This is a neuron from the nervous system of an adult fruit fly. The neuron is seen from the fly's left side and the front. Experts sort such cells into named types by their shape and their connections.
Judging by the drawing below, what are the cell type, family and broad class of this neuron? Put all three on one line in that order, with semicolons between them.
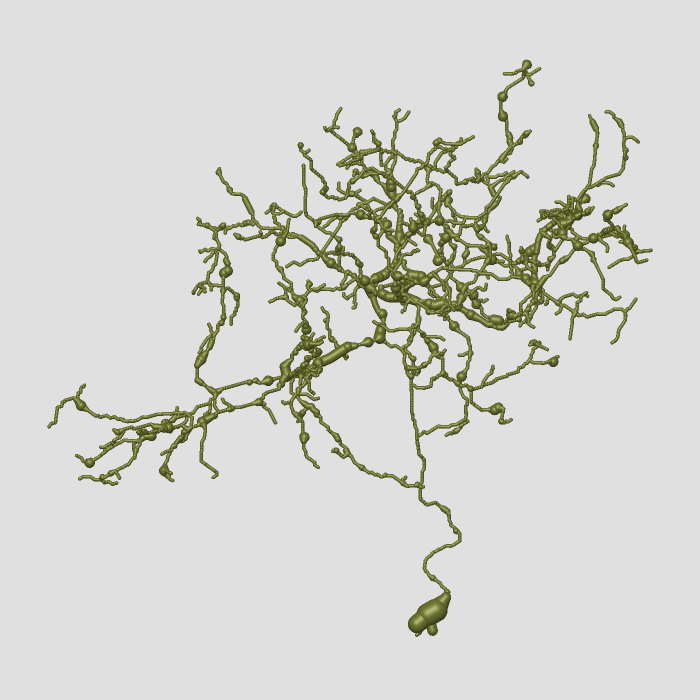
IN00A041; hemilineage 00A; nerve-cord intrinsic neuron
